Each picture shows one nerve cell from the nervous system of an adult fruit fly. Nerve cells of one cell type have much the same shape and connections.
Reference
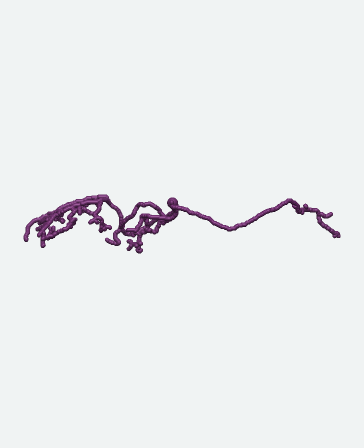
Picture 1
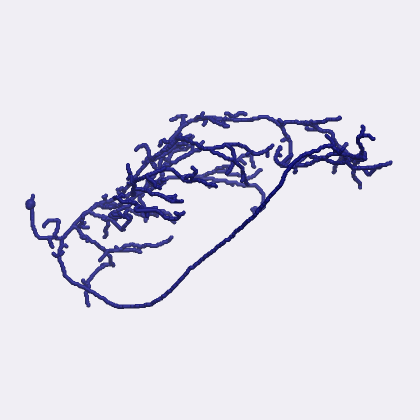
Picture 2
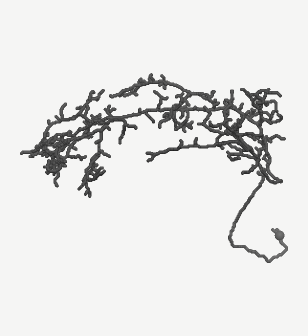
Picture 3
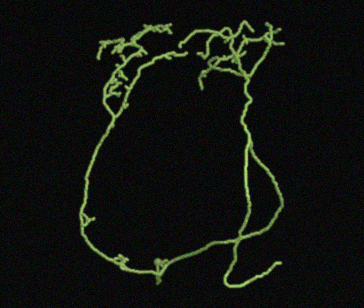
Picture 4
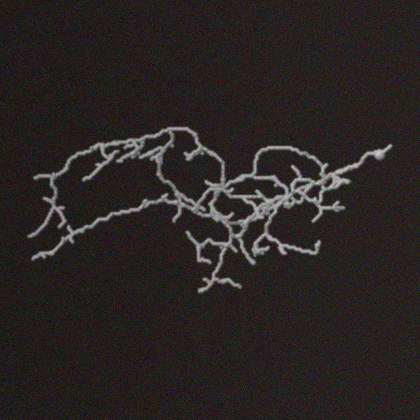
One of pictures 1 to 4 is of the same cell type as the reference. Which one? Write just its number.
4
